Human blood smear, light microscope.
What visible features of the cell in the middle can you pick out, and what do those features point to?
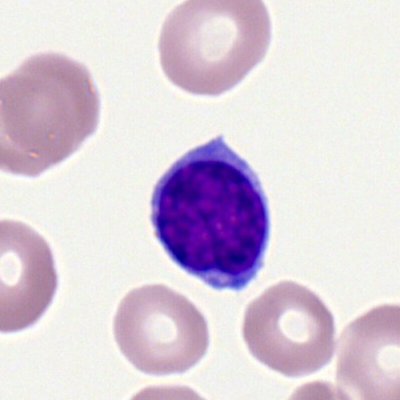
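In the middle cell, the nucleus fills most of the cell, and no nucleoli can be seen in it. The cytoplasm is just a thin rim around the nucleus, with no granules. That one's a lymphocyte.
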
